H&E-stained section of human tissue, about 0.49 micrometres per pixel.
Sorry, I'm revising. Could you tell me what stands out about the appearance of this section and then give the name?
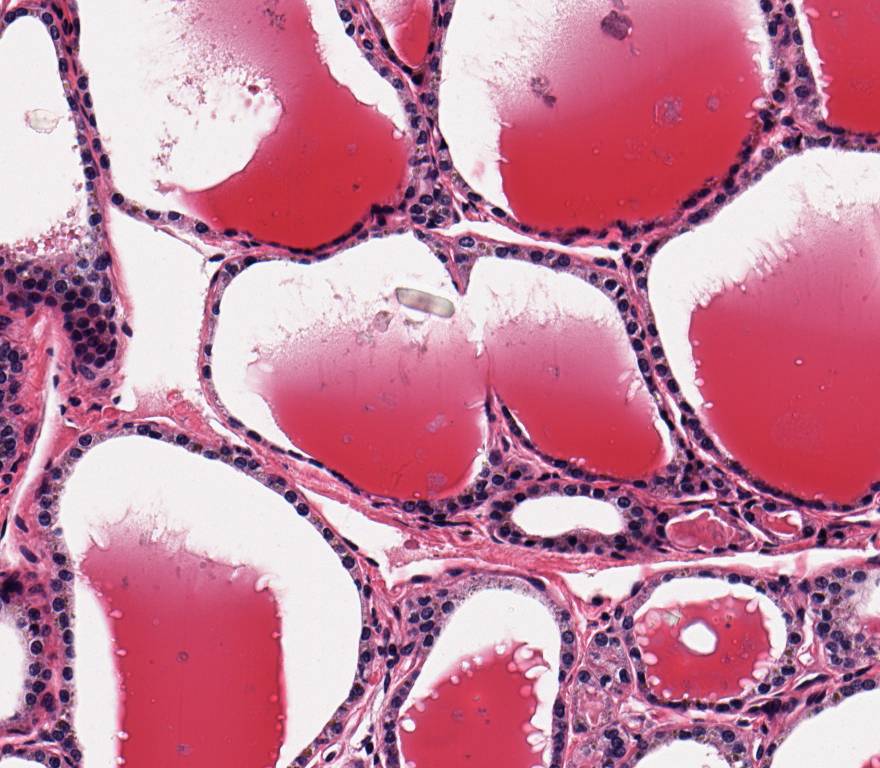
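Closely packed rounded follicles, widely varying in size, mostly large. A single row of flattened to low cuboidal epithelial cells lines each, their small round dark nuclei evenly spaced. Left edge, bottom right: smaller follicles, compact groups of crowded dark nuclei, little or no lumen. Thyroid.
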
